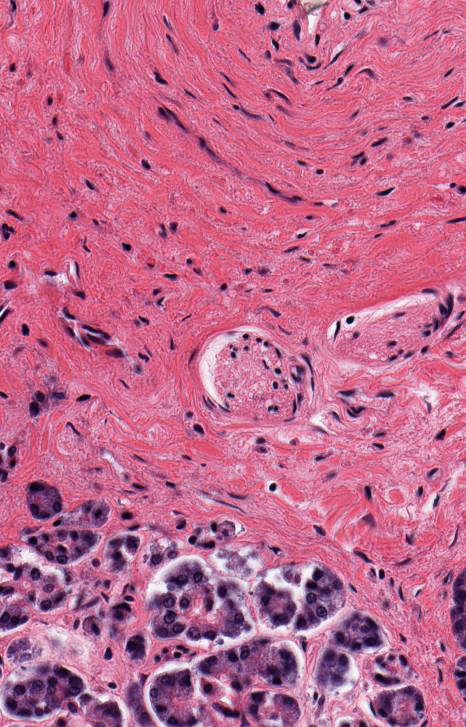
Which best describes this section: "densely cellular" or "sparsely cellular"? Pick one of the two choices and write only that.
Sparsely cellular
